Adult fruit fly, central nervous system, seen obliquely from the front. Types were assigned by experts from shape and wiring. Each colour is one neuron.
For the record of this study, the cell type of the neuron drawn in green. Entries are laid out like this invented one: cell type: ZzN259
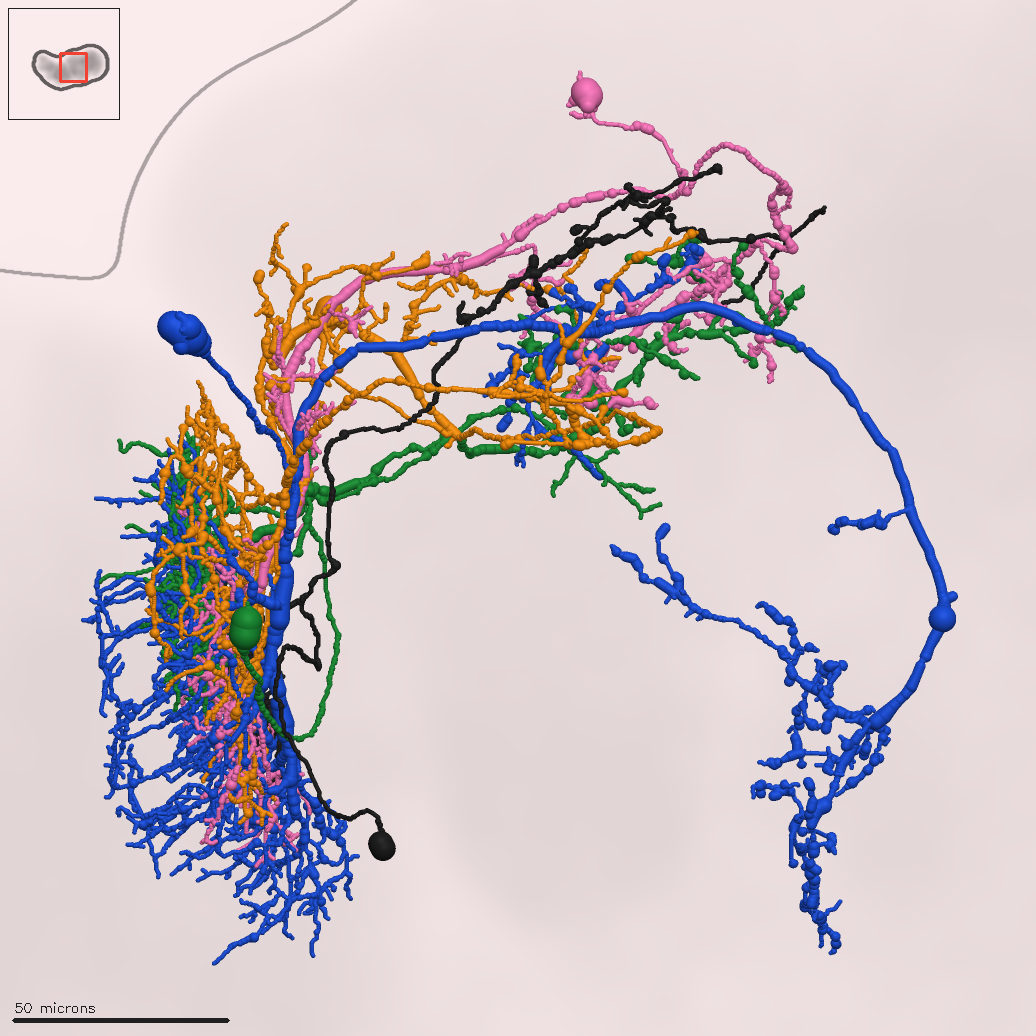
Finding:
cell type: LoVP30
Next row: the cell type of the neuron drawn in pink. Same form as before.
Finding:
cell type: LoVP28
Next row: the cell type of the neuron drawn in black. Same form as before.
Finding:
cell type: LC34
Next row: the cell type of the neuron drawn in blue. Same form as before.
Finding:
cell type: LT86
